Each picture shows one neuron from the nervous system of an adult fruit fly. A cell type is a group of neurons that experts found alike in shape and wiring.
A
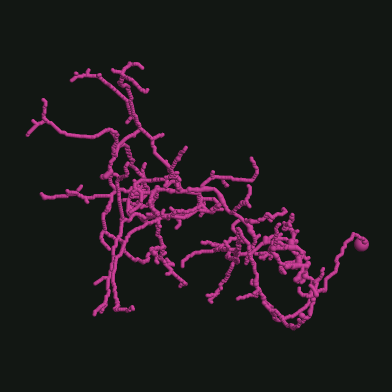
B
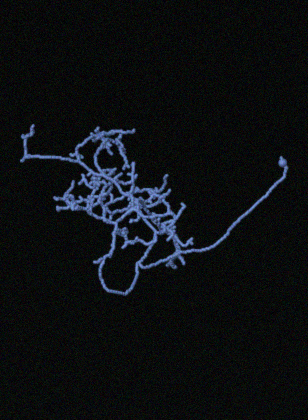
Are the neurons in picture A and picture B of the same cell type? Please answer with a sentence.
They are of the same cell type.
